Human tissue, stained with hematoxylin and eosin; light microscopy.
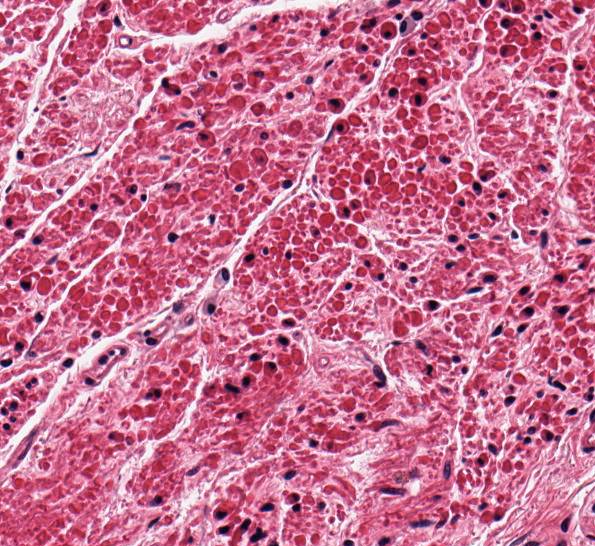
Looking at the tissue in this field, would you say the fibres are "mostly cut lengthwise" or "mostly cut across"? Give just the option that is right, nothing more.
Mostly cut across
